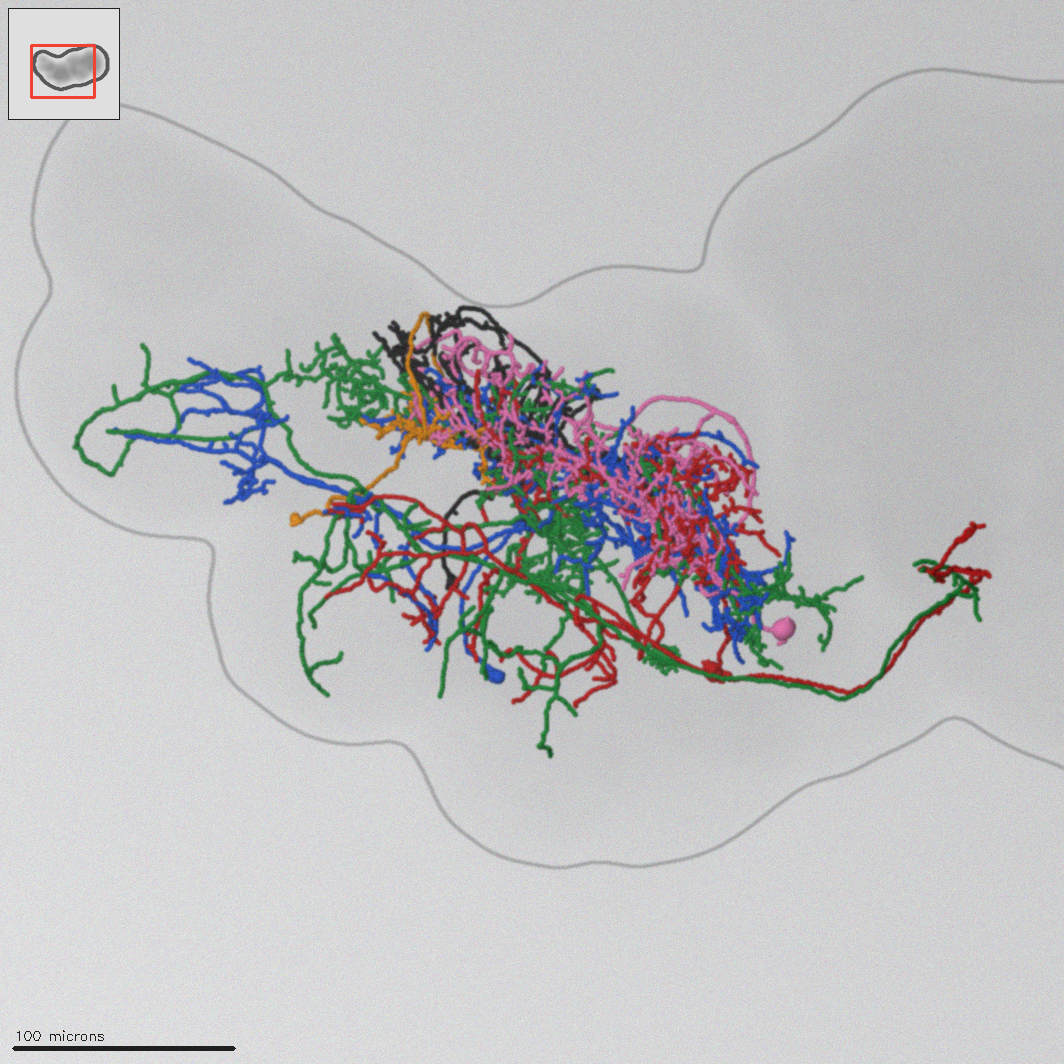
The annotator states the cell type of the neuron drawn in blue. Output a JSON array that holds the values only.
["INXXX023"]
